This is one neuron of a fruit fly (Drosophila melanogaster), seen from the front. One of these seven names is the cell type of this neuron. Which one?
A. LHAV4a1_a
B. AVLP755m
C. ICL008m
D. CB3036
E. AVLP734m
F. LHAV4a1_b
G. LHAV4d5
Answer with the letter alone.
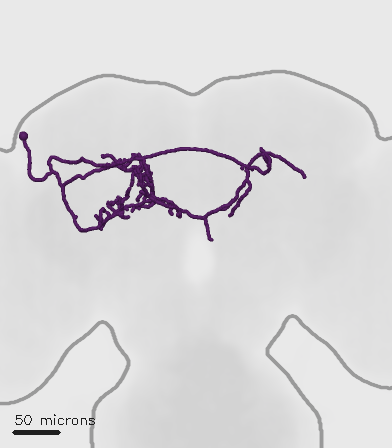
C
